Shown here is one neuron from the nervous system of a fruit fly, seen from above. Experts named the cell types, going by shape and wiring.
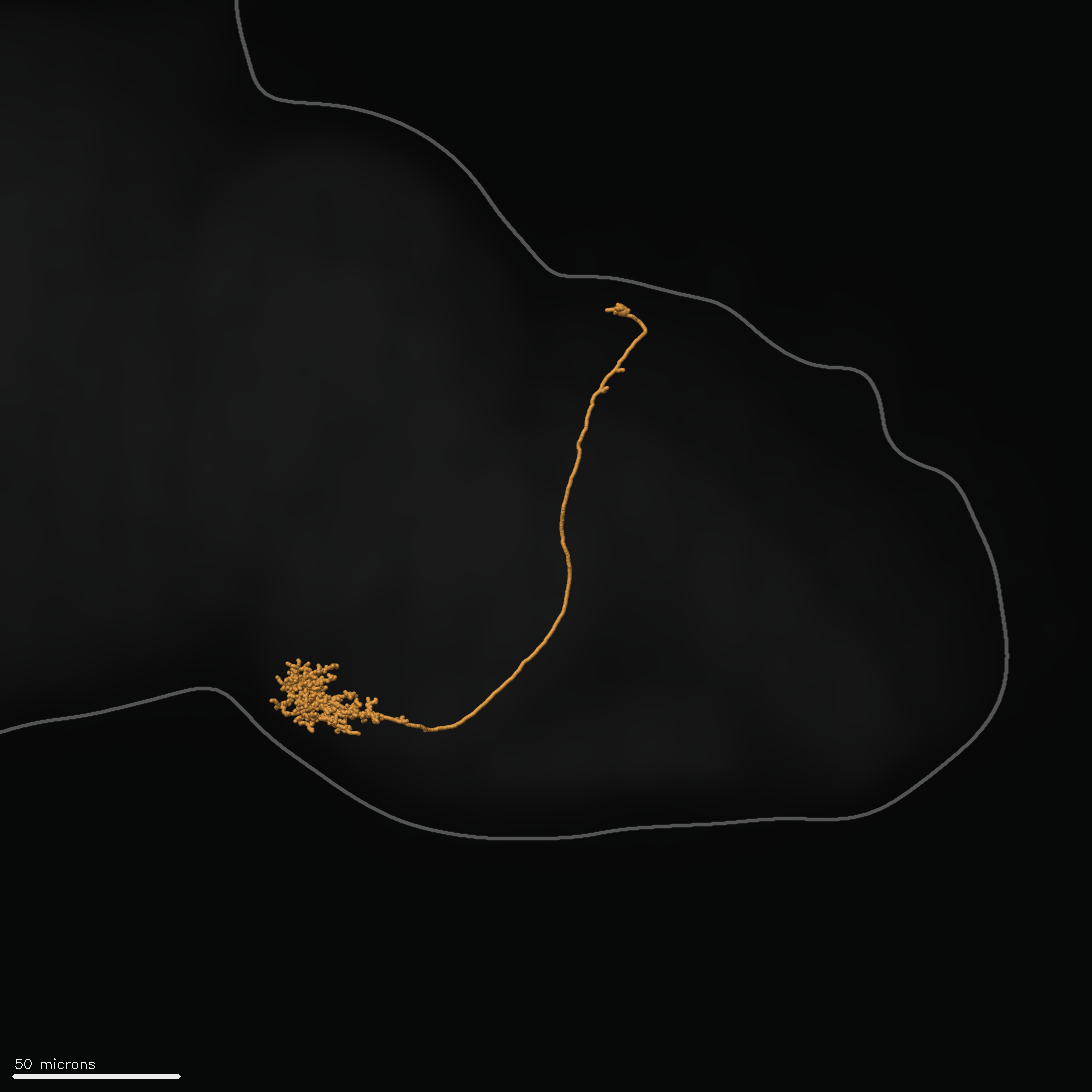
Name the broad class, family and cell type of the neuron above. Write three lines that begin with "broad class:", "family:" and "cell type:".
broad class: optic-lobe intrinsic neuron
family: Tm
cell type: Tm24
